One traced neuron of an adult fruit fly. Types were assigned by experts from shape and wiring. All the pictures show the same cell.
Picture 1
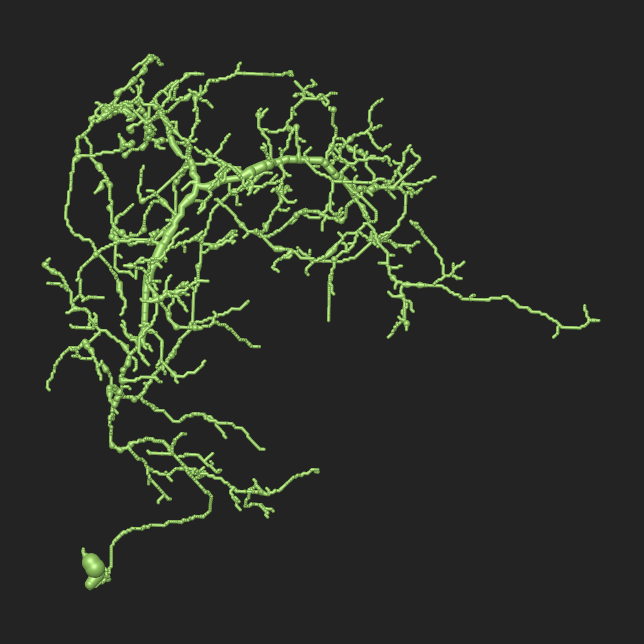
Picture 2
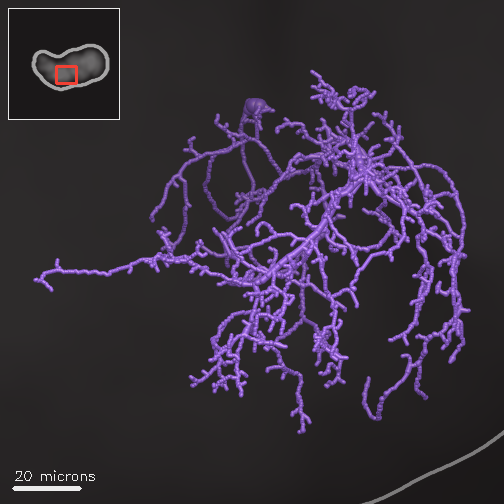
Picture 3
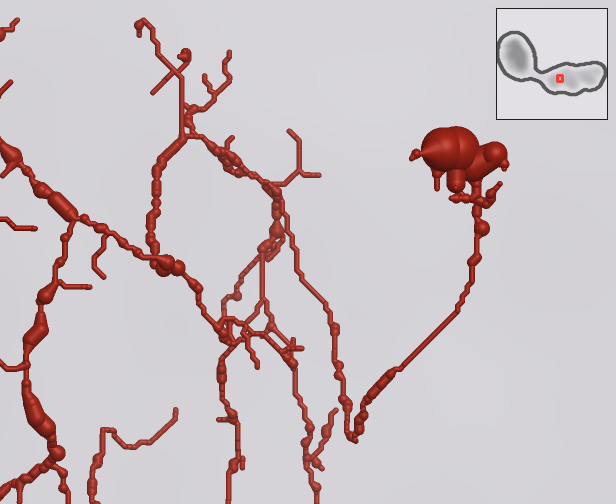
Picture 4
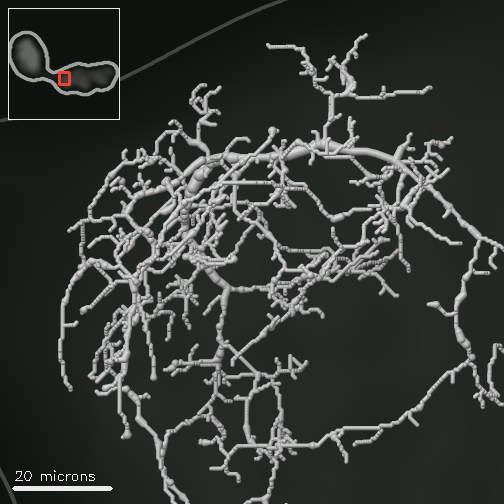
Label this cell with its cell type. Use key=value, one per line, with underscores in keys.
cell_type=IN03A022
